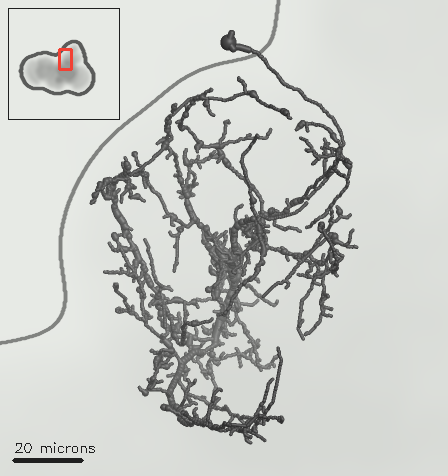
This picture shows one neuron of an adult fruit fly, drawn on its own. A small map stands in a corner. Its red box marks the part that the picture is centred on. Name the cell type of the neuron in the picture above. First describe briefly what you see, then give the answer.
The cell body is at the top of the picture. By the scale bar it is about 120 microns tall in this view. The picture shows more than a hundred branch ends. This is a nerve-cord intrinsic neuron. It is of cell type IN21A017.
